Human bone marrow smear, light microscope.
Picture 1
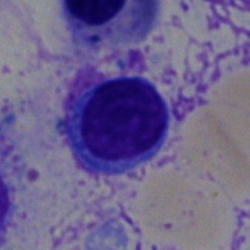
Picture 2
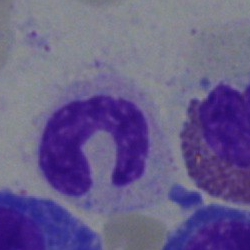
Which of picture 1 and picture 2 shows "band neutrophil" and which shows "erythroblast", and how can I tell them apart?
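Picture 1 shows an erythroblast; picture 2, a band neutrophil. Both cells have a smooth, round outline, although that of picture 2 is only roughly round and its border faint. In picture 1, dense, dark purple chromatin is surrounded by a narrow, deep blue rim of cytoplasm, broadest on the lower left side of the cell. No granules are seen in this cytoplasm.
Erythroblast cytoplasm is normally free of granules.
In picture 2, the nucleus is a single curved band shaped like a horseshoe, its open side facing downward, with no nucleoli visible.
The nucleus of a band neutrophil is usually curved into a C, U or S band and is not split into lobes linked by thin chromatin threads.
Small purple specks and clumps of debris lie scattered around the cell in picture 1.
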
